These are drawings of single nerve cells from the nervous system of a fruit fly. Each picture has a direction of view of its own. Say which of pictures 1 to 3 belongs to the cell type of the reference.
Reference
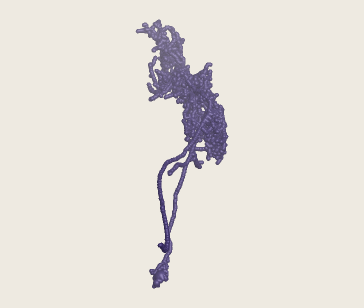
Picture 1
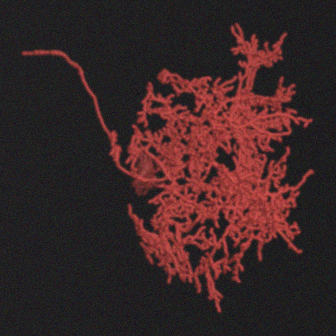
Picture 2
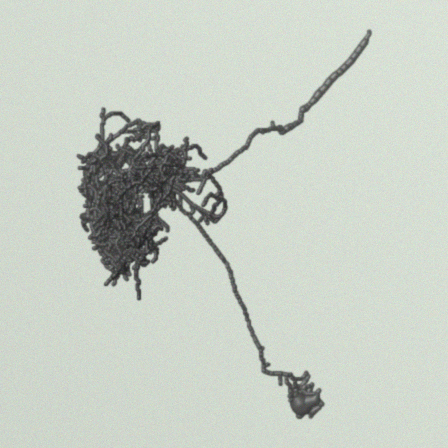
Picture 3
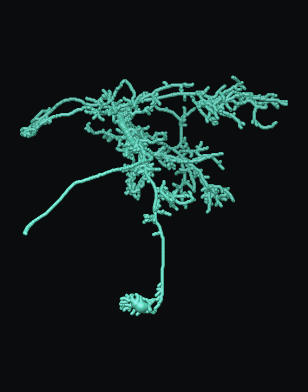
Picture 2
